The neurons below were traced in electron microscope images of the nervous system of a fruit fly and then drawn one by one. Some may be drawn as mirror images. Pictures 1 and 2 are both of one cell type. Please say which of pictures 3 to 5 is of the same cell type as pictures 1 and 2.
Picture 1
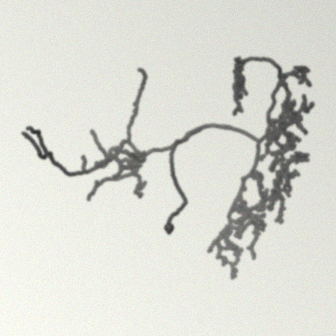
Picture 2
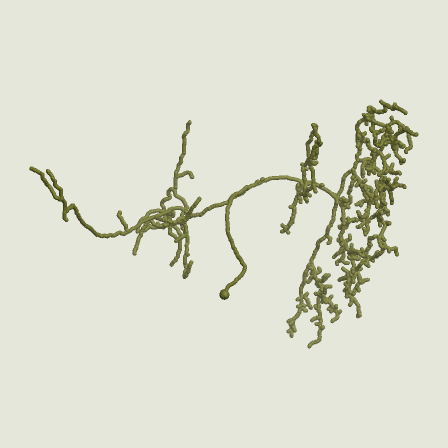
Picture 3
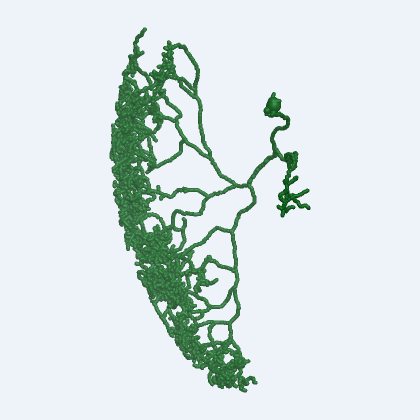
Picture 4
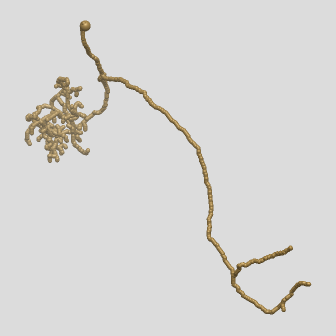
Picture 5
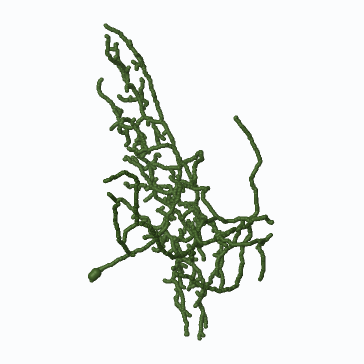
5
